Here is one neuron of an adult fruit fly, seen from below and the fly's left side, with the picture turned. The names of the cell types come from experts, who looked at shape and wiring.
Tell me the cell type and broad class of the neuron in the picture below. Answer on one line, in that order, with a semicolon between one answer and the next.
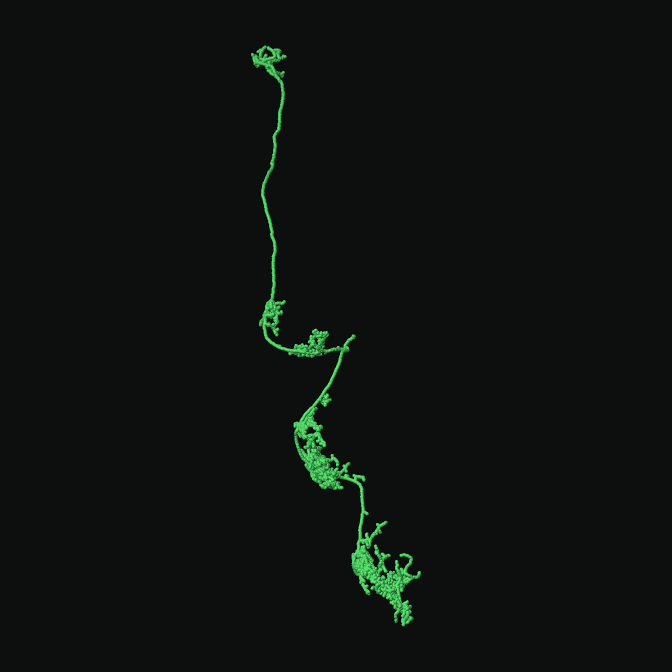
ANXXX092; ascending neuron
